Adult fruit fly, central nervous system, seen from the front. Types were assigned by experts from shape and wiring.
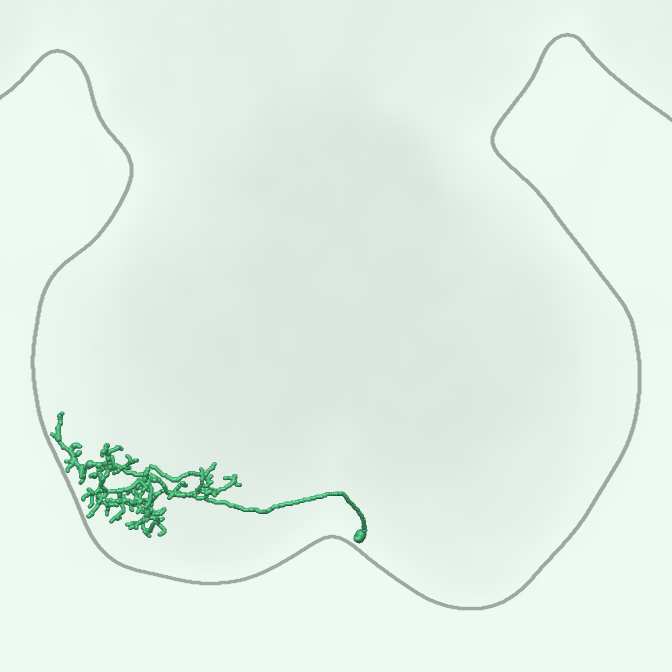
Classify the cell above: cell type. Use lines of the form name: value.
cell type: IN13B057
